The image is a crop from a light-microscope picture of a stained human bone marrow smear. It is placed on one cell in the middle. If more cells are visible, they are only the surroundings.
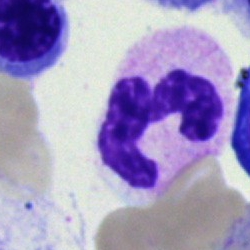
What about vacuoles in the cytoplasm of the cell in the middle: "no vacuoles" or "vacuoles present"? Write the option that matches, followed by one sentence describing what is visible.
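No vacuoles. No vacuoles are seen in the cytoplasm.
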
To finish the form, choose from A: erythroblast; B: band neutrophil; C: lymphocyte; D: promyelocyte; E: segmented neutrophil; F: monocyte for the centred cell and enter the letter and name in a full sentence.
The right choice is option E: the cell in the middle is a segmented neutrophil.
